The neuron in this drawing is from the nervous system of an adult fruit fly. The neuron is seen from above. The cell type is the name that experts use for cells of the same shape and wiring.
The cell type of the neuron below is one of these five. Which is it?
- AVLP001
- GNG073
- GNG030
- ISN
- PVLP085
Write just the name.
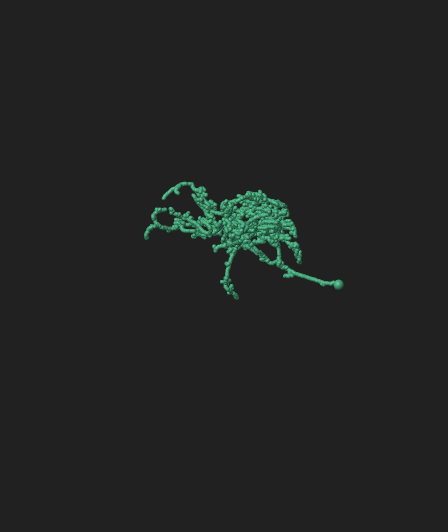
GNG030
